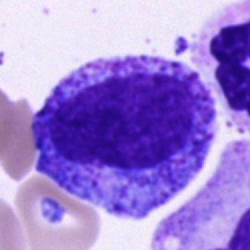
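Promyelocyte, the central cell: its cytoplasm is crowded with coarse dark purple granules, with pale bluish-lilac cytoplasm showing between them. Look at the nucleus, which sits toward the upper part of the cell and leaves a wider band of cytoplasm below it. Its chromatin stains a deep, fairly even purple.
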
